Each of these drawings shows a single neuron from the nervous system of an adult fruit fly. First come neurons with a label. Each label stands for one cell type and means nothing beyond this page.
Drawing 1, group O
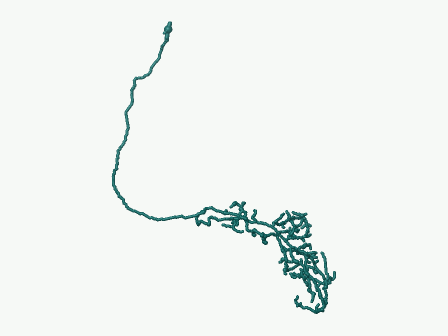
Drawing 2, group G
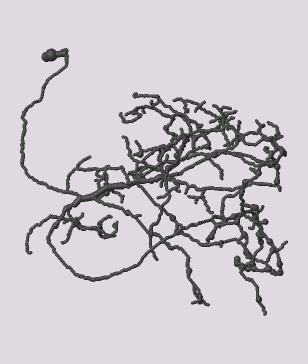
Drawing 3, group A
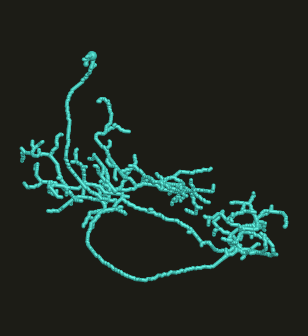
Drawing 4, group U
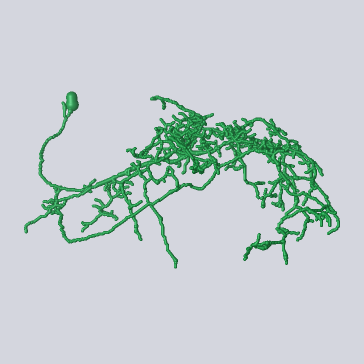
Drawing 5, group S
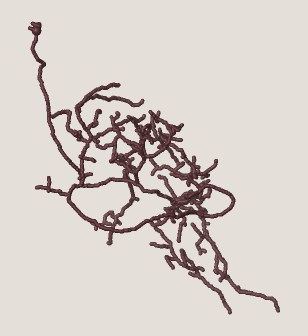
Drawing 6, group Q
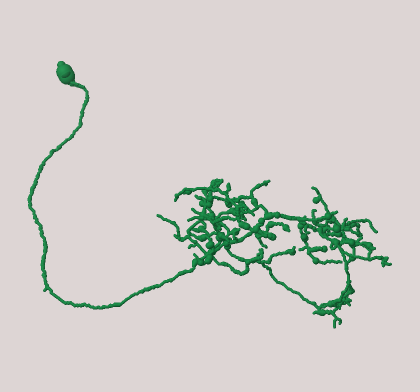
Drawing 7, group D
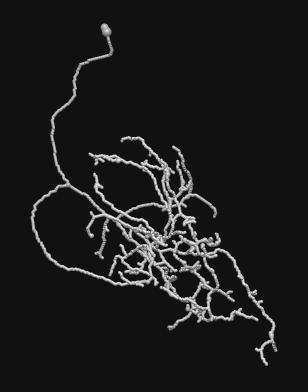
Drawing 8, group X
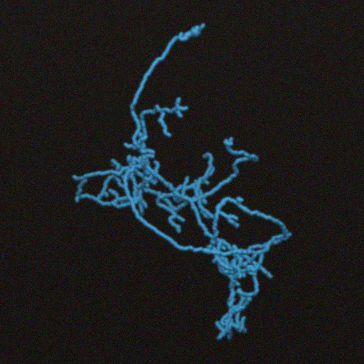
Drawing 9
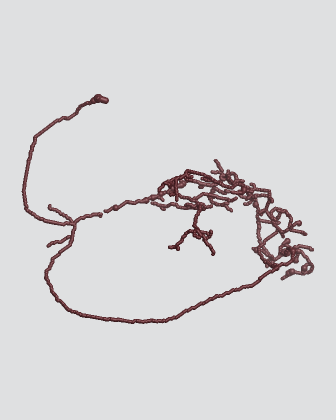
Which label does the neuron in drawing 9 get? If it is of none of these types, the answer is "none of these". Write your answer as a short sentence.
It belongs to none of these.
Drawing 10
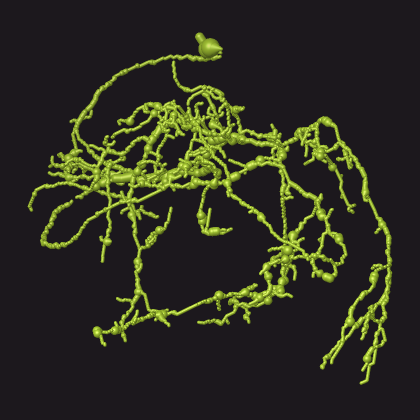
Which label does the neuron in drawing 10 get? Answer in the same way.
It belongs to group U.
